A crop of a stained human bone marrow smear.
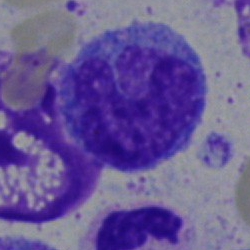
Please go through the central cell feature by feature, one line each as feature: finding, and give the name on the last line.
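Chromatin: deep purple, finely textured with small paler spots, not coarsely clumped
Cytoplasm: a narrow blue rim around the nucleus
Granules: none distinct in the cytoplasm
Vacuoles: none clear
Name: monocyte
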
